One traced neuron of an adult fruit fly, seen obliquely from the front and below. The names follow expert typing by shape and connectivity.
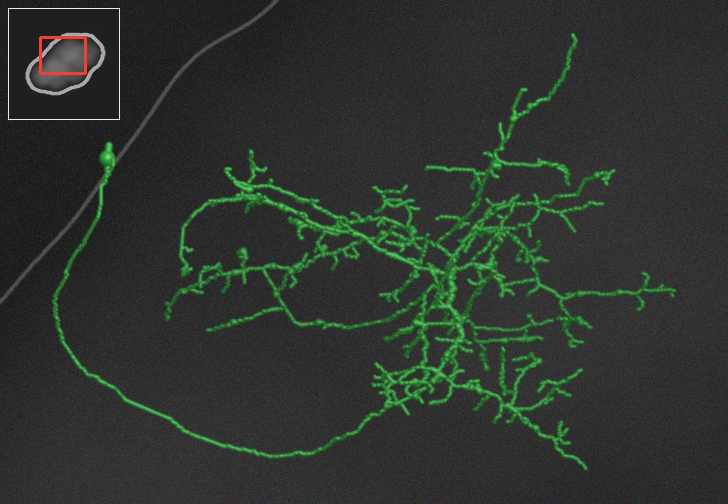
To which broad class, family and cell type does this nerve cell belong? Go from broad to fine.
nerve-cord intrinsic neuron; hemilineage 11A; IN11A026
